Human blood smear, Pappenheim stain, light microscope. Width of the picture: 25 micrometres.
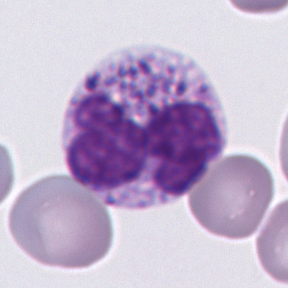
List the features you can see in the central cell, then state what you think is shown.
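Looking at the nucleus first, I count two large lobes lying side by side. It fills mainly the lower half of the cell. The chromatin looks dark purple and coarsely clumped. Even with the dark granules there, the outline of the nucleus stays plainly visible. So this is a basophil.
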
